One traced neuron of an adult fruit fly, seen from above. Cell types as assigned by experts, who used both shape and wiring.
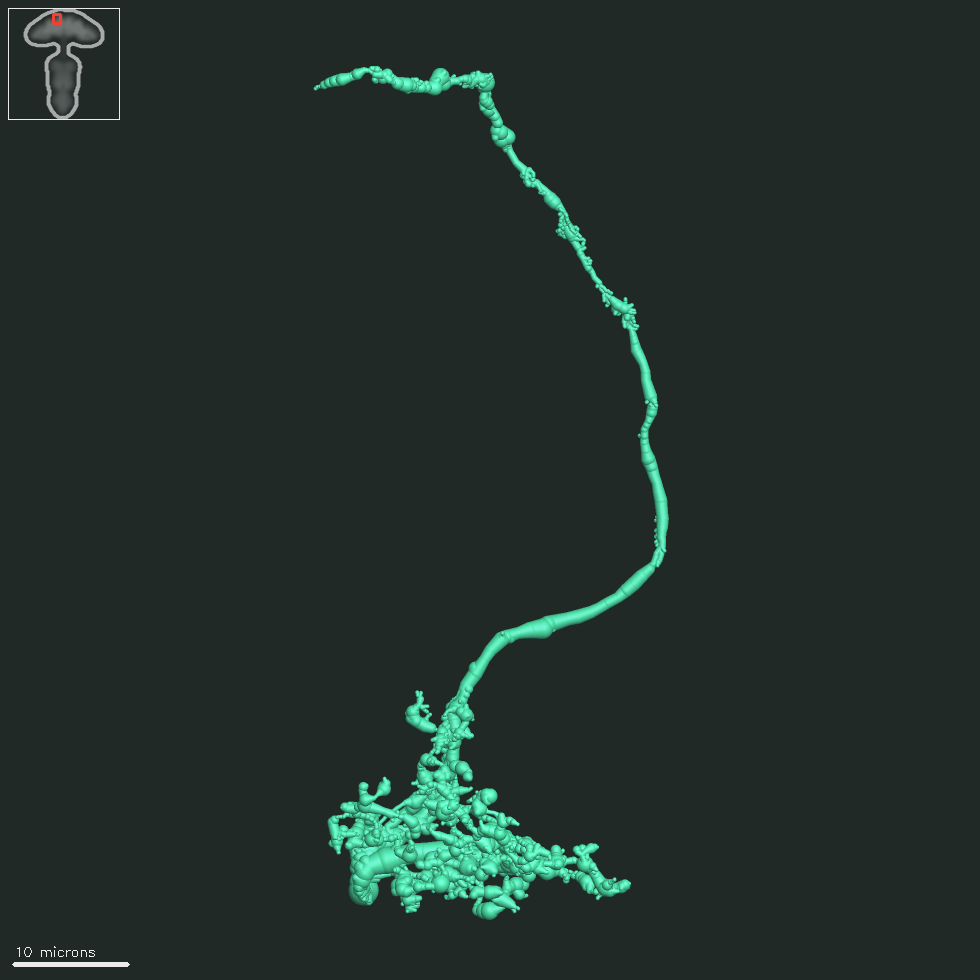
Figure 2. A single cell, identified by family: class thermosensory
